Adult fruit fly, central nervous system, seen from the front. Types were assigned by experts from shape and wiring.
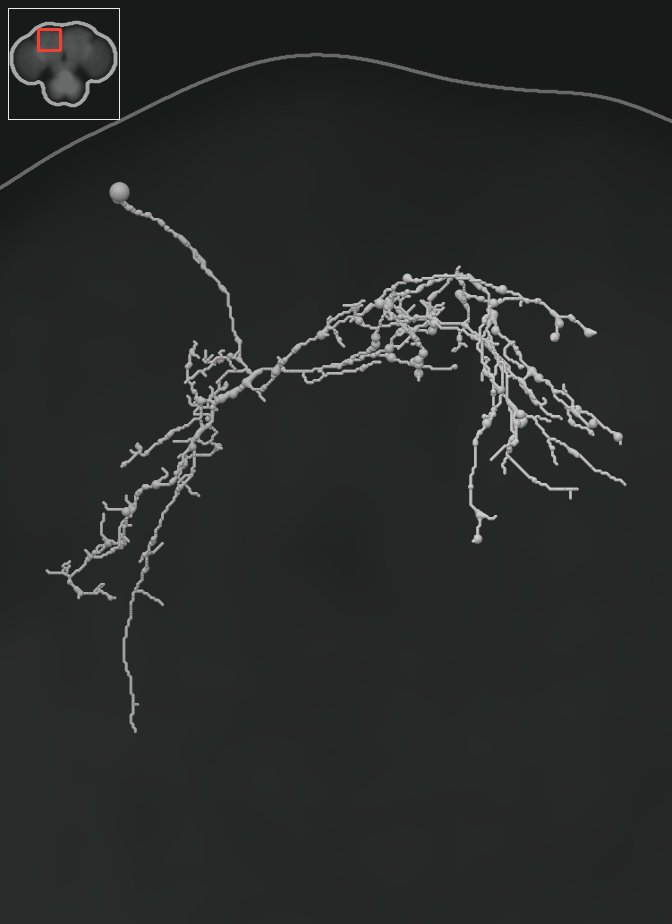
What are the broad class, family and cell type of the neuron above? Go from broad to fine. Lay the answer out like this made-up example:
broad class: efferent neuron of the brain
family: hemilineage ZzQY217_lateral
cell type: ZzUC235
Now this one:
broad class: central-brain intrinsic neuron
family: hemilineage VLPd&p1_posterior
cell type: LHPD2a4_a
